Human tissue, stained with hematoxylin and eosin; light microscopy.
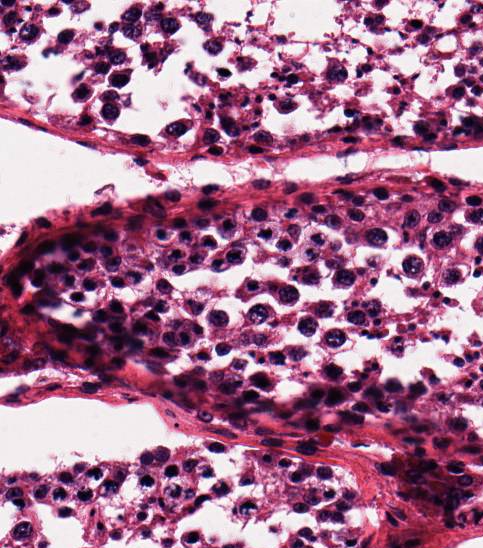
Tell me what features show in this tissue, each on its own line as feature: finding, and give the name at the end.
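Tubule edge: a thin pink layer with flattened, spindle-shaped nuclei
Filling: many layers of rounded cells, not a single-layer epithelium
Nuclei: many large and round, with coarse, dark, clumped chromatin, clearest in the middle tubule
Cytoplasm: pale pink to clear, with irregular white spaces between cells
Name: testis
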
